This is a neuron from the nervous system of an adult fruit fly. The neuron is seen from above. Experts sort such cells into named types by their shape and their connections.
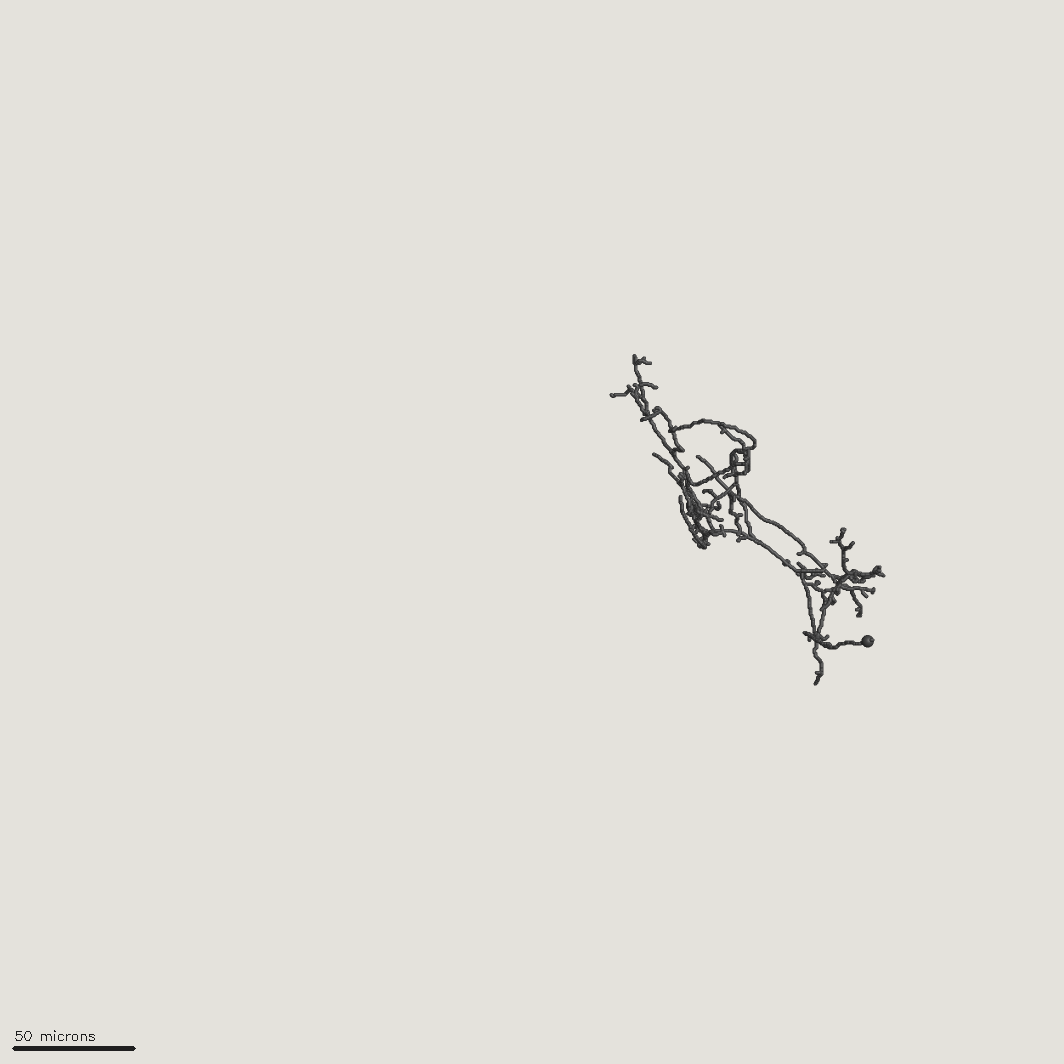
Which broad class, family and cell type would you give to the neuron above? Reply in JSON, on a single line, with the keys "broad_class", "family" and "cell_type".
{"broad_class": "central-brain intrinsic neuron", "family": "hemilineage VLPd&p1_posterior", "cell_type": "SIP049"}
